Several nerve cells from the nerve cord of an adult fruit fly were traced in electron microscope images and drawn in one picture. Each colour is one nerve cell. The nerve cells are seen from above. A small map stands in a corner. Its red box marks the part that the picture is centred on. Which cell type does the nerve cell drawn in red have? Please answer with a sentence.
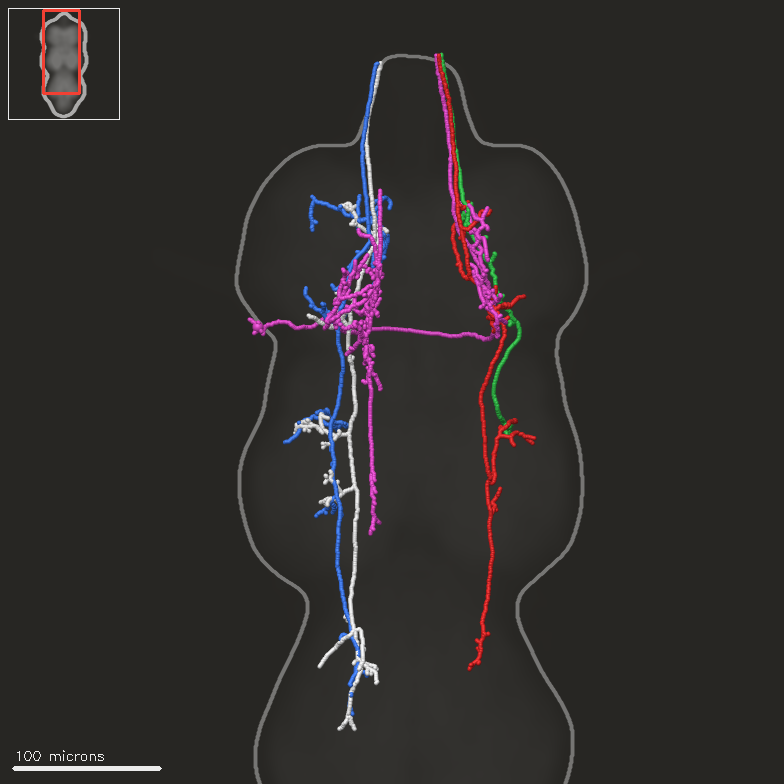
The cell type is DNpe003.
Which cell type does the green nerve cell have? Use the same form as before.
The cell type is DNge100.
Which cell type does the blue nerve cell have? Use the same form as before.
The cell type is DNpe002.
